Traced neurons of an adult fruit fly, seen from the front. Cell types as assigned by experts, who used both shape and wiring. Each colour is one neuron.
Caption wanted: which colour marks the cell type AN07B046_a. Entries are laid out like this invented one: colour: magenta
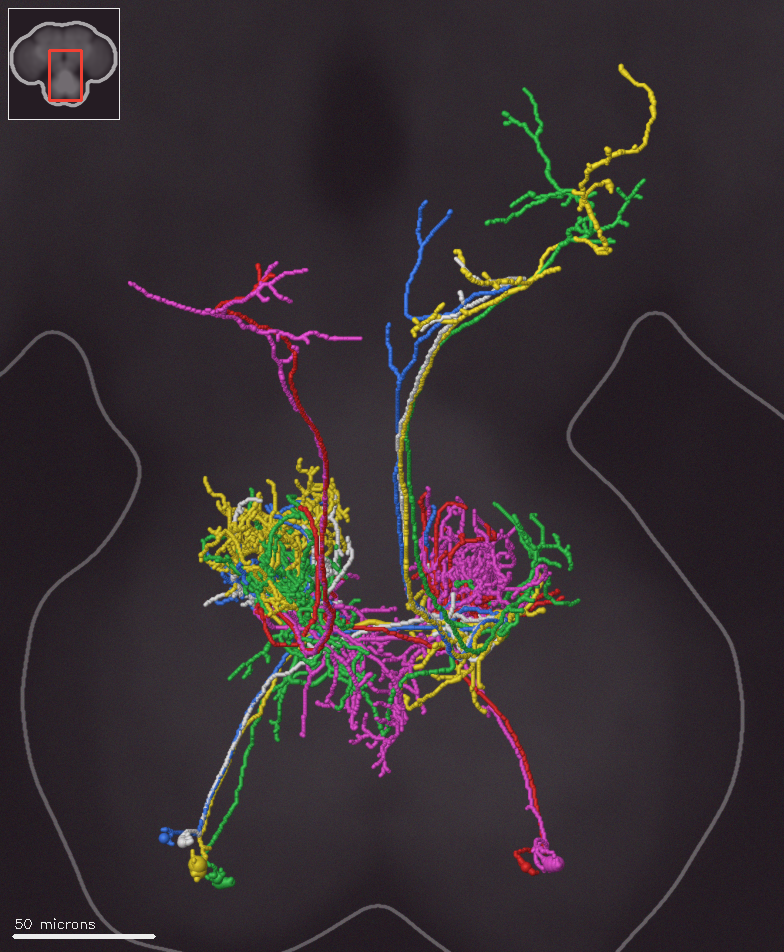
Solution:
colour: white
